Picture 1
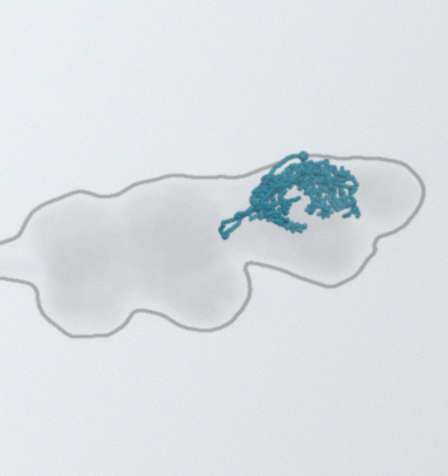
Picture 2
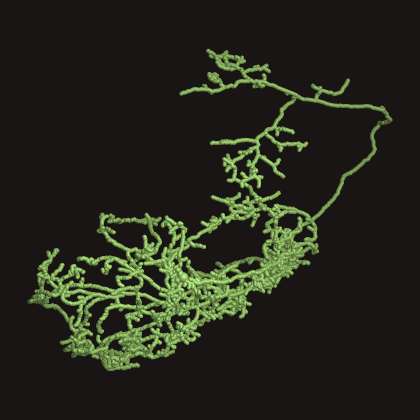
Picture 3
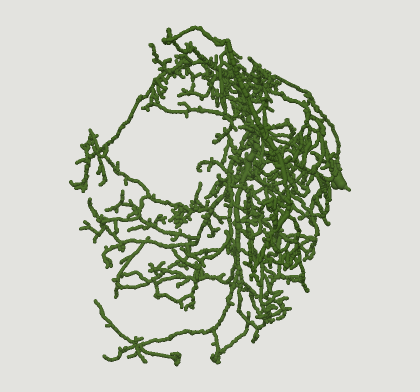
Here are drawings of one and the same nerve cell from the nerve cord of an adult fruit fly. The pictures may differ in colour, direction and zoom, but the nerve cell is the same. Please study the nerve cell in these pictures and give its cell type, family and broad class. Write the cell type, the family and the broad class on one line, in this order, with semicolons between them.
IN18B013; hemilineage 18B; nerve-cord intrinsic neuron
